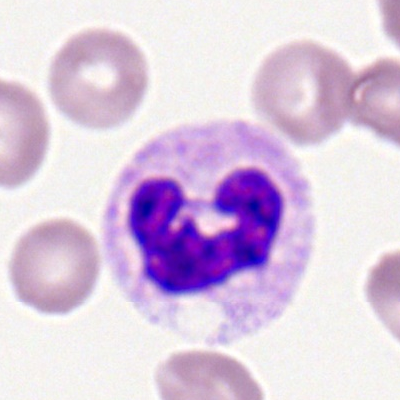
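Segmented neutrophil in a stained human blood smear. The nucleus is bent into a U shape that opens towards the top, and its chromatin is dark purple and coarsely clumped. The pale pinkish-lilac cytoplasm is dusted with fine, faint lilac granules.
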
